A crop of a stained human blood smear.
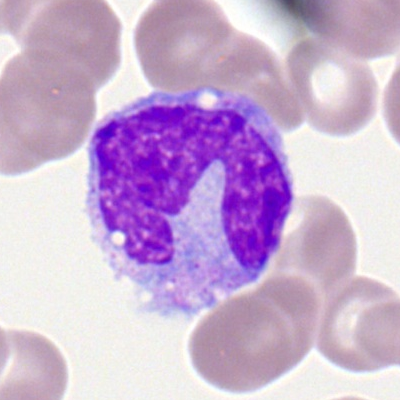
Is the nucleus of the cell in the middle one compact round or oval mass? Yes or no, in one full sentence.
No, there is a curved band-shaped nucleus without separate lobes, not a round or oval one.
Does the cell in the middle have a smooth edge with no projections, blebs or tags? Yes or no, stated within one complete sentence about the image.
No, projections, blebs or tags, or a frayed edge, break the outline of this cell.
